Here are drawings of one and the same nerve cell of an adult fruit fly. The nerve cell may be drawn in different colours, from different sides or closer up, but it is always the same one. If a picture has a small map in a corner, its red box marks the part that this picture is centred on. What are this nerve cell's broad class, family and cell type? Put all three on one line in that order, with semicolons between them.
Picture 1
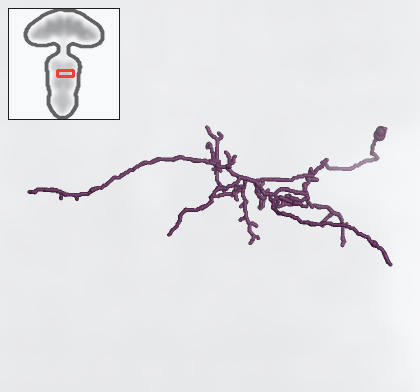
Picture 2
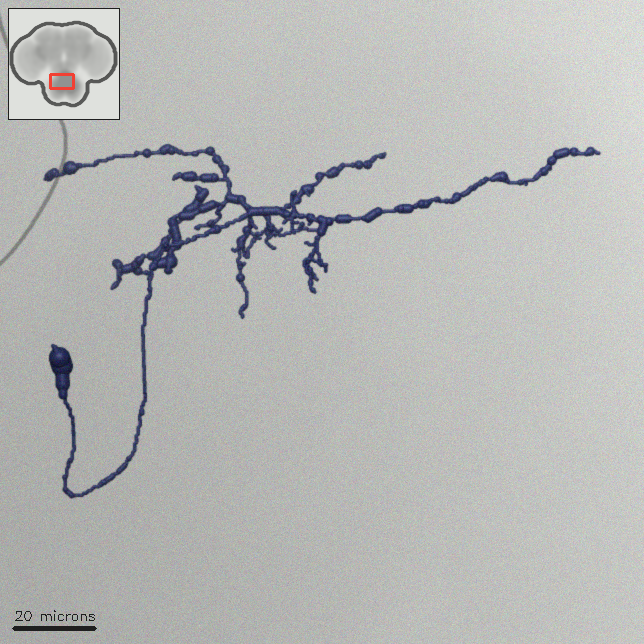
nerve-cord intrinsic neuron; hemilineage 03B; IN03B081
